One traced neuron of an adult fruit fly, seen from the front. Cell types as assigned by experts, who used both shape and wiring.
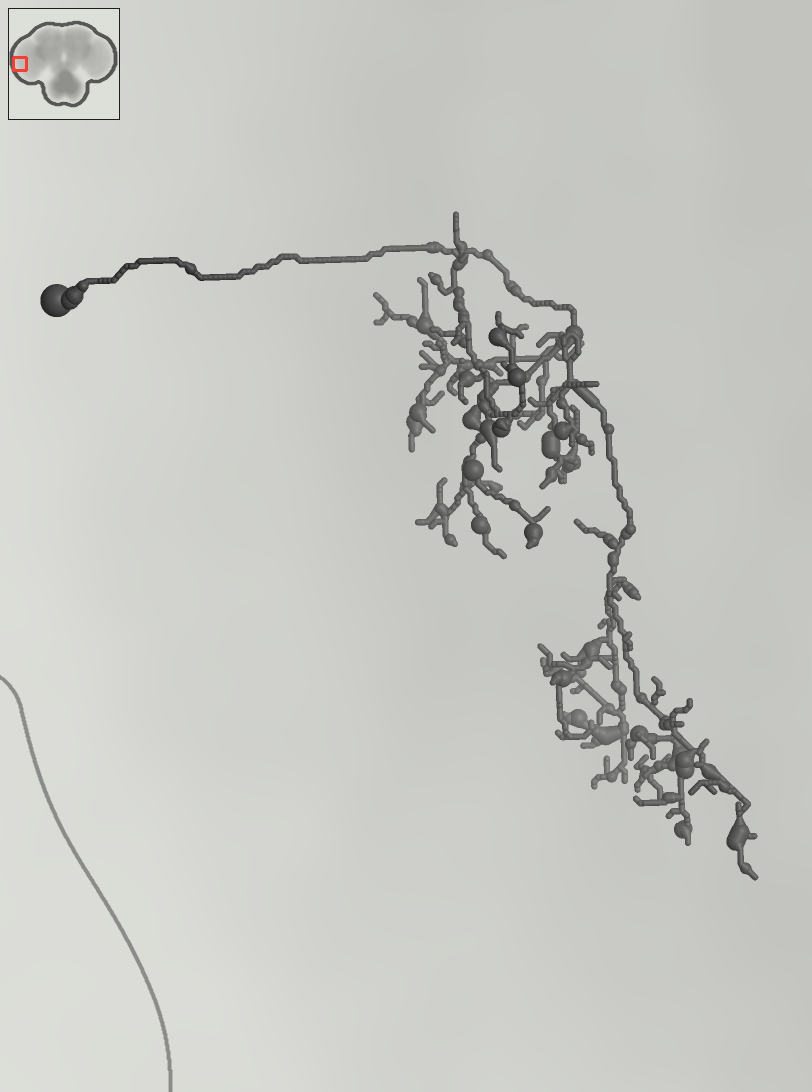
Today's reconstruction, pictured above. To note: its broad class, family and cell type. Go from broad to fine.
optic-lobe intrinsic neuron; Cm; Cm7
